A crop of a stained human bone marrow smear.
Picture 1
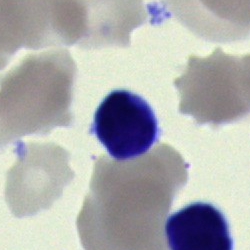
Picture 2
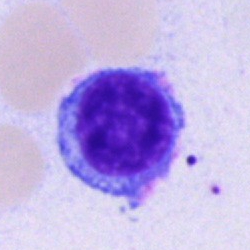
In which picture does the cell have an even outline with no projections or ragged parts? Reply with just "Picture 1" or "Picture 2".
Picture 1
